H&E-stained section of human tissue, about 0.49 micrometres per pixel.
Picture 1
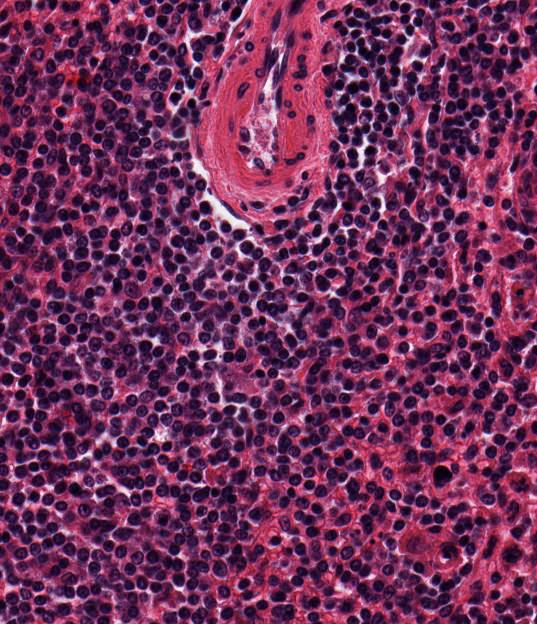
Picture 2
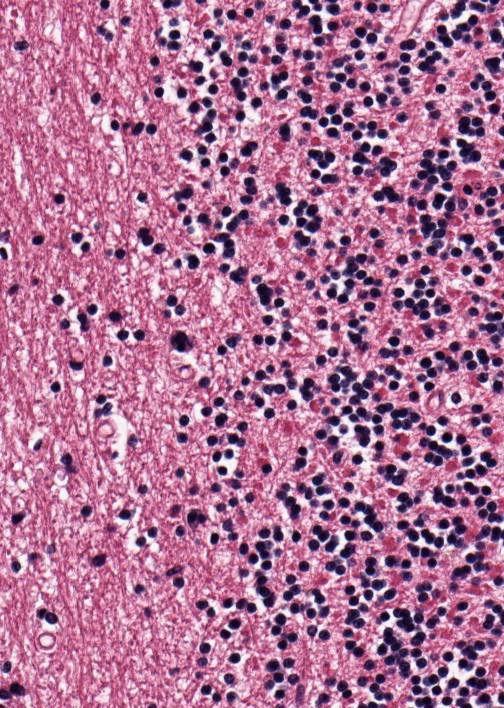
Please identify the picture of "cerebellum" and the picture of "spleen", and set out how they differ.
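Spleen: picture 1. Cerebellum: picture 2. Picture 1: densely packed small round cells in a diffuse sheet over almost the whole field, mostly small lymphocytes with dark round nuclei and very scant cytoplasm. Single thick-walled small artery at top centre. Picture 2: pale, sparsely nucleated, fibrillar pink zone left; densely nucleated zone right. Right zone: small, round, darkly staining nuclei with very little visible cytoplasm, and small pale pink islands free of nuclei between them. Left zone: scattered small dark nuclei, singly or in short rows among the fibres.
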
